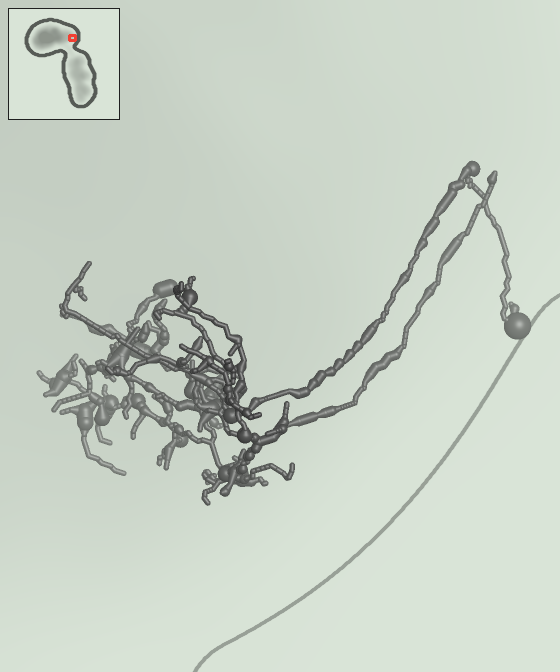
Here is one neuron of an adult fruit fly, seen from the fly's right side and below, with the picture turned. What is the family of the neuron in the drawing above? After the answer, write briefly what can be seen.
Its family is Cm. It is an optic-lobe intrinsic neuron. The cell body is on the right of the picture. Dozens of branch ends can be seen.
